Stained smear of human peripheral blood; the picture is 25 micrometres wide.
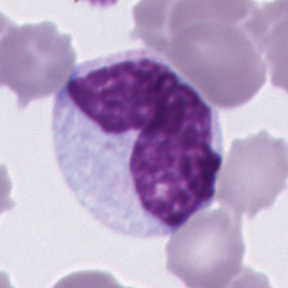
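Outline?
Smooth and rounded, no surface projections.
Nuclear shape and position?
Curved band along the upper and right parts of the cell.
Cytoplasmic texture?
Fine, faint, dust-like; no coarse granules.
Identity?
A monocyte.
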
